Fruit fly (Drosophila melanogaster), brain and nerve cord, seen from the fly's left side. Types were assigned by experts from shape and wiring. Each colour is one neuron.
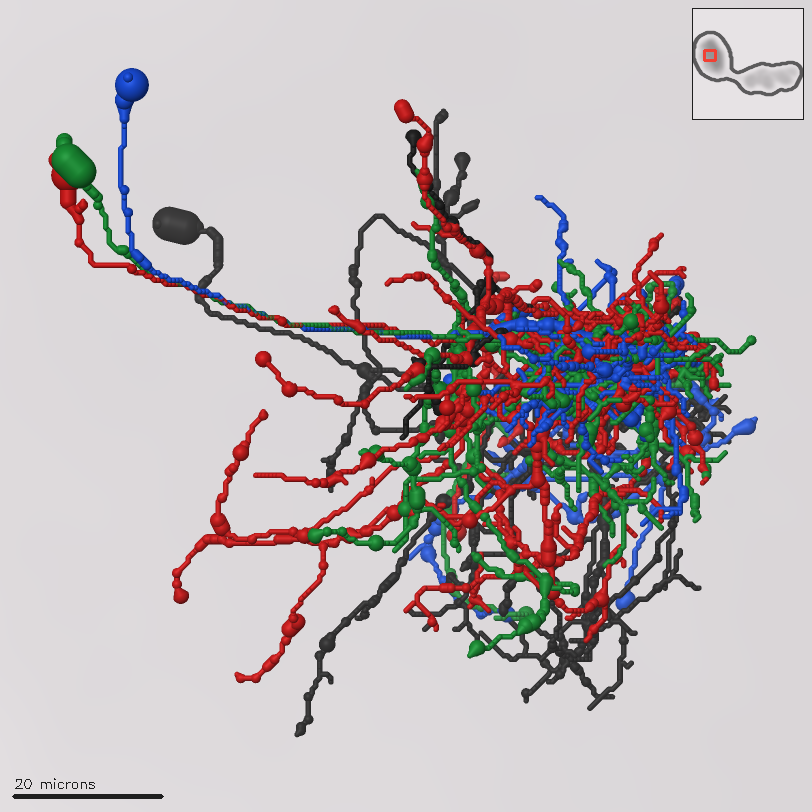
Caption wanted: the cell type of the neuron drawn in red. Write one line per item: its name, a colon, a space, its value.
cell type: PVLP064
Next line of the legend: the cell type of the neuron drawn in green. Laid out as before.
cell type: PVLP066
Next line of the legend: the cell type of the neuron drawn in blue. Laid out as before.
cell type: PVLP068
